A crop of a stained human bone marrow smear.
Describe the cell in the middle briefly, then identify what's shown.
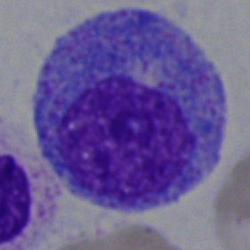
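Off-centre, toward the lower part of the cell, lies the nucleus, its chromatin finely stippled rather than clumped. Just above it is a paler zone of cytoplasm, and fine purple granules are scattered through the cytoplasm. It is a promyelocyte.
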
